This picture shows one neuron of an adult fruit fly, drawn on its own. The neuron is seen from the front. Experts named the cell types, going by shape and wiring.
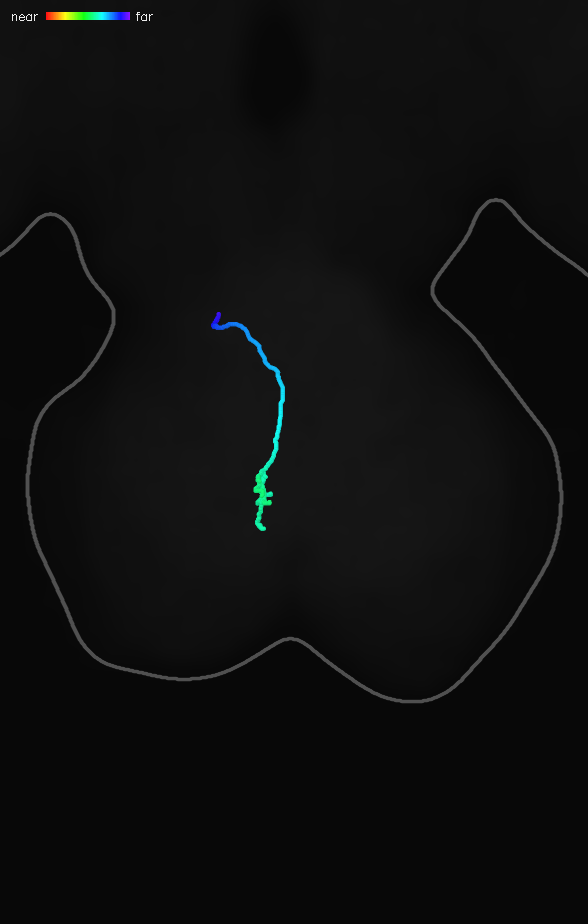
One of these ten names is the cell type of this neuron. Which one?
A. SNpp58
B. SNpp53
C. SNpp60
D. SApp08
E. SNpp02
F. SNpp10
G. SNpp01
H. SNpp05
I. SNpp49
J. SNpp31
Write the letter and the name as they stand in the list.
E. SNpp02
